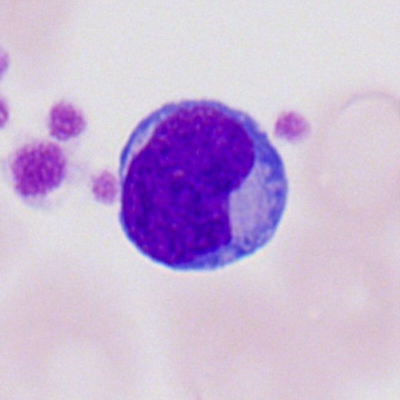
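Lymphocyte in a stained human blood smear under the light microscope: the central cell has a round, smooth outline and blue cytoplasm. Its nucleus carries a broad indentation on the right side, and the chromatin is dark purple and coarsely clumped.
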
